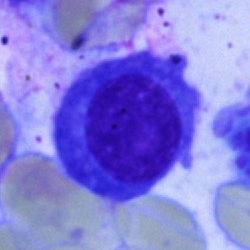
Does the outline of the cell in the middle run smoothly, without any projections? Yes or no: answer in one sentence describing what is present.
No, what this cell has is a rough outline, not a smooth one.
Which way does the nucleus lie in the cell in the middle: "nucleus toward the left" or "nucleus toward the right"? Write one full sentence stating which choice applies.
What sits toward the right of the cell is its nucleus.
